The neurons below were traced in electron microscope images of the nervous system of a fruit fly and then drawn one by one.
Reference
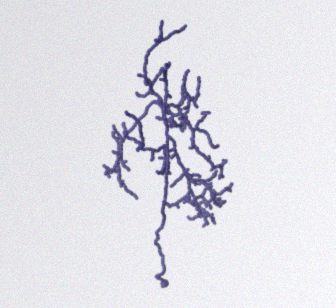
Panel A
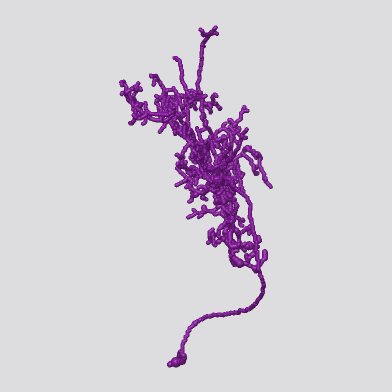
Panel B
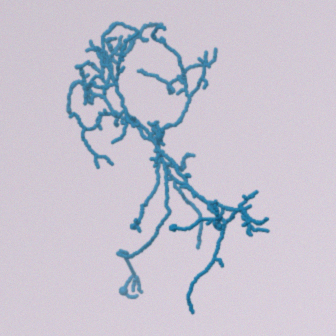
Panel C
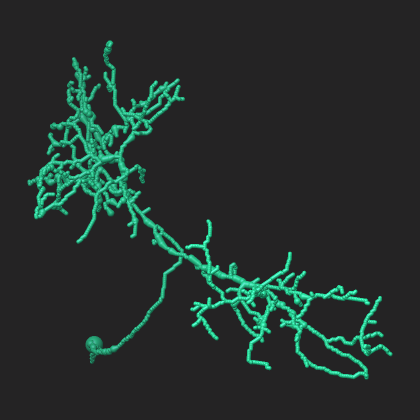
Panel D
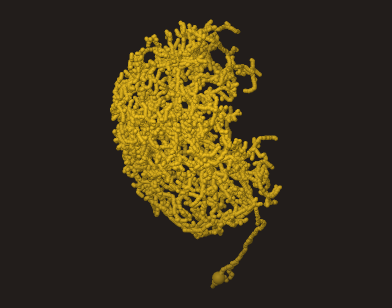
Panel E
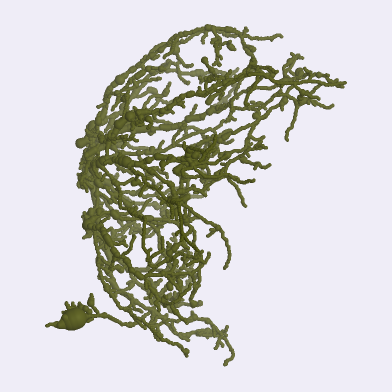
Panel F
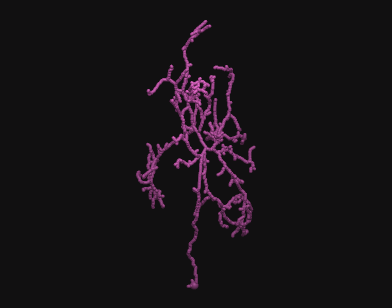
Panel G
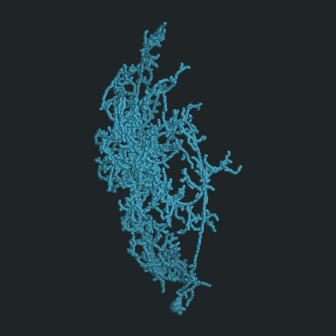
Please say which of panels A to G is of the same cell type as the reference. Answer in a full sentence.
Panel F is of the same cell type.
